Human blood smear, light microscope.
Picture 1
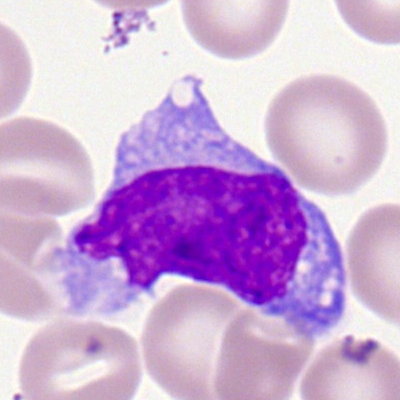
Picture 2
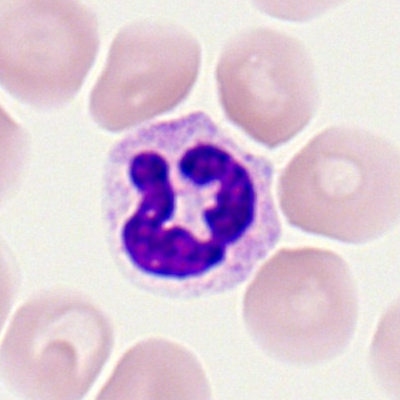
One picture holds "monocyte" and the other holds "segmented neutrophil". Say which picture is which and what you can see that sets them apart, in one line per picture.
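The cell in picture 1 is a monocyte. A small clear round vacuole sits at the tip of the top projection.
The cell in picture 2 is a segmented neutrophil. The cytoplasm shows no vacuoles.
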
